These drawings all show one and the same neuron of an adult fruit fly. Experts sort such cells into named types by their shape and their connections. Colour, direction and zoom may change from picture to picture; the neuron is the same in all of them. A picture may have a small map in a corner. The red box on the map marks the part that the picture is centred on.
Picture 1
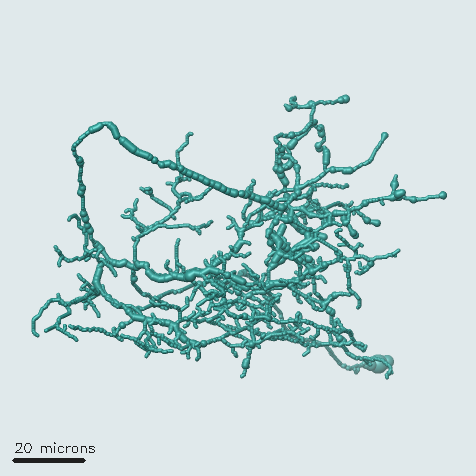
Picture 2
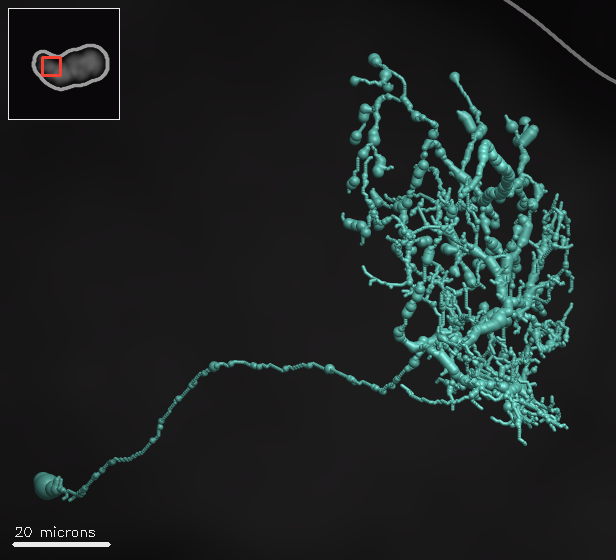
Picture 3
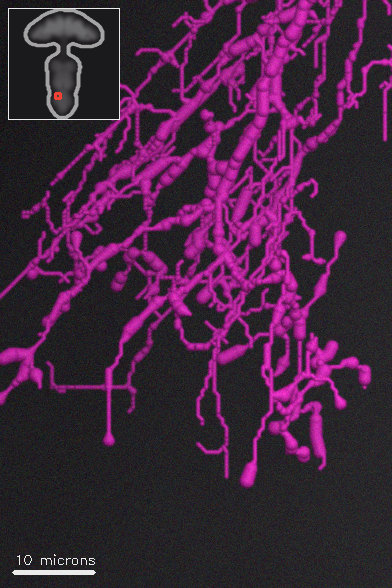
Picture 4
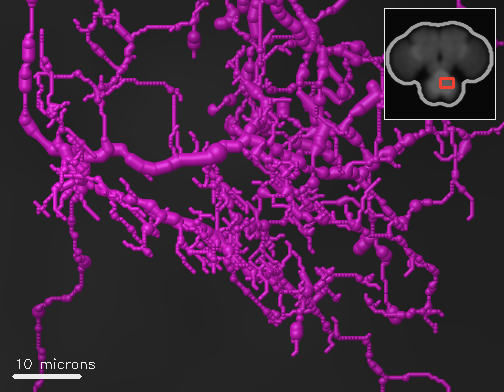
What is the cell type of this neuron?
INXXX140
